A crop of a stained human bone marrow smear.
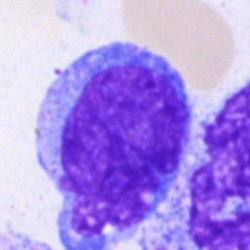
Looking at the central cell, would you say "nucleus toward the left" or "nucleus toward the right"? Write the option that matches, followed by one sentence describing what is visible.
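Nucleus toward the right. The cytoplasm forms its widest band on the left side of the nucleus.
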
